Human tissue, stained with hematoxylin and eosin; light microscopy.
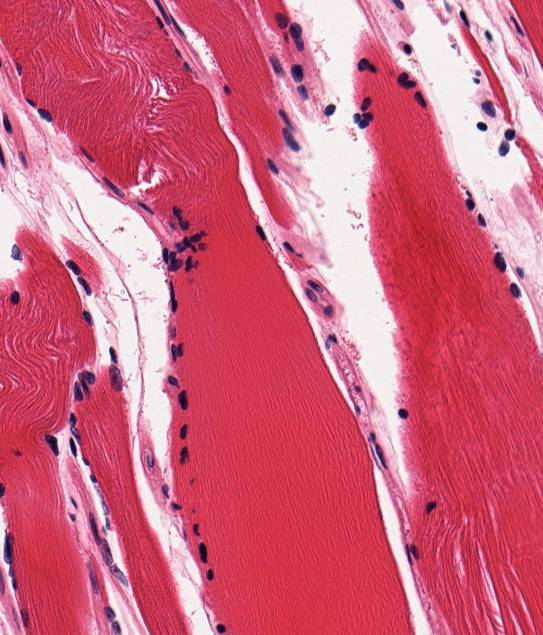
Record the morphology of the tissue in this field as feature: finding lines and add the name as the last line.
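Fibres: long, unbranched, parallel, running upper left toward lower right
Position: nuclei at fibre edges, not in centres
Nuclei: dark-staining, flattened to oval
Cluster: small group of dark nuclei at left edge of broad central fibre, a little above mid-height
Name: skeletal muscle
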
